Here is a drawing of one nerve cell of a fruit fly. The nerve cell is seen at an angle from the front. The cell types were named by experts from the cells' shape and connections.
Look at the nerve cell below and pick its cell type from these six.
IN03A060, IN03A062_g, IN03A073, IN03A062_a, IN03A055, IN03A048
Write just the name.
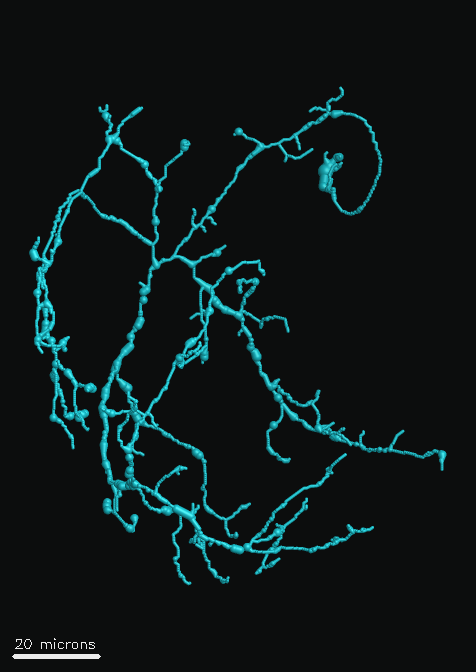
IN03A073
